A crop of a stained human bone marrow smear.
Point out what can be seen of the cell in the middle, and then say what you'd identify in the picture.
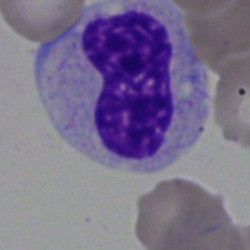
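Look first at the nucleus: a waist-like indentation pinches it into a kidney or peanut shape. Around it lies a moderate amount of pale grey-blue cytoplasm. Notice that this cytoplasm is wider on the left side of the nucleus than on the right. Scattered through it are fine, sparse pinkish-purple granules. Putting these together, this is a band neutrophil.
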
